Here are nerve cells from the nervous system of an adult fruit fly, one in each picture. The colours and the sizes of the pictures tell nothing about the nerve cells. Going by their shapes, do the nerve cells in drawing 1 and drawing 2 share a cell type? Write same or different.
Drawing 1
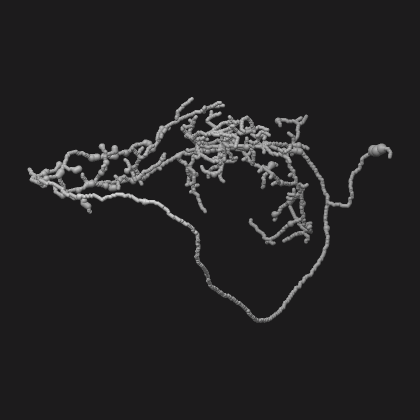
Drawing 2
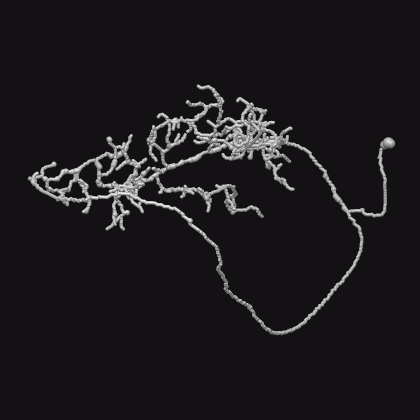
same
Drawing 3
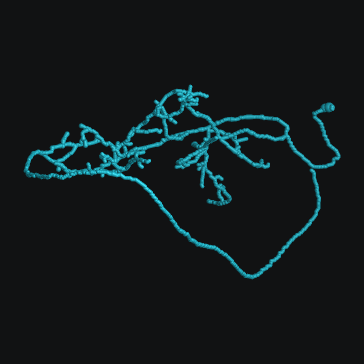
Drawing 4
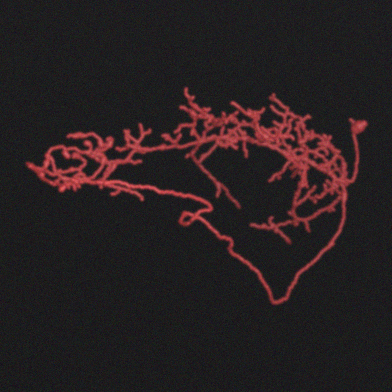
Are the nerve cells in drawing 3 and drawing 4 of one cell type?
same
